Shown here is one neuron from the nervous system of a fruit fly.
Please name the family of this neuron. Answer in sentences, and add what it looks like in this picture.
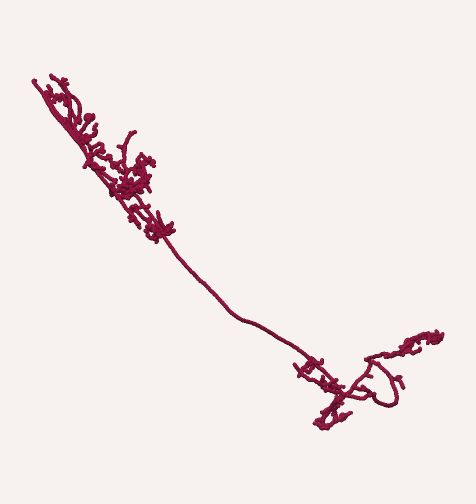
Its family is hemilineage 05B. This is an ascending neuron. The cell body can be seen at the upper left of the picture. The picture shows dozens of branch ends.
